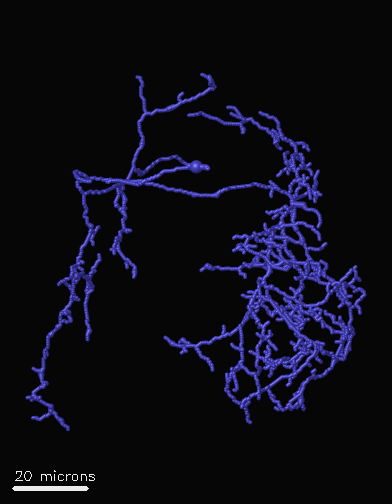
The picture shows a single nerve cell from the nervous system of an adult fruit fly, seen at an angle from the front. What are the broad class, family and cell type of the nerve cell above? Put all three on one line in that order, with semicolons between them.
central-brain intrinsic neuron; hemilineage VLPl&d1_dorsal; AVLP224_a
